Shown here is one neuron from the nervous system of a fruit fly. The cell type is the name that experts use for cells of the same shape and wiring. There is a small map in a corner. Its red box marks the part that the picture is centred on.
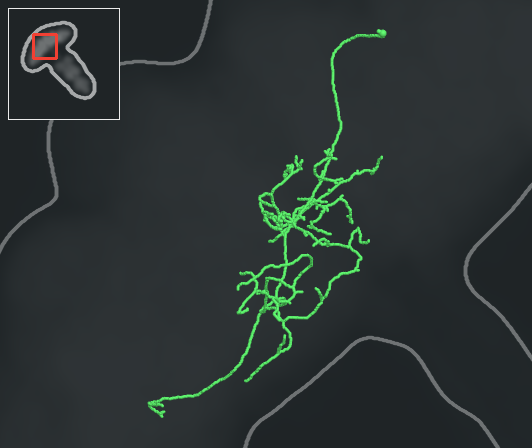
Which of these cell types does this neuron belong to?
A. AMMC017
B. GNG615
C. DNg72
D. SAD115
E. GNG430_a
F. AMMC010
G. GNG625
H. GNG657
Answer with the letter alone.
D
